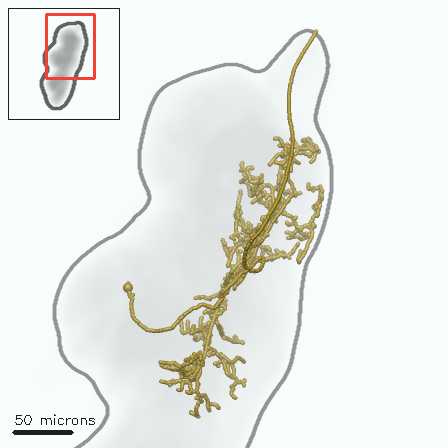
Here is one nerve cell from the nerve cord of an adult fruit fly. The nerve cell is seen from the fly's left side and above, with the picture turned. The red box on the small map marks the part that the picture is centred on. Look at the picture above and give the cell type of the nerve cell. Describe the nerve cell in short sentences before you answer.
By the scale bar it is about 350 microns tall in this view. Dozens of branch ends can be seen. Its broad class is ascending neuron. Its cell type is AN06B011.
